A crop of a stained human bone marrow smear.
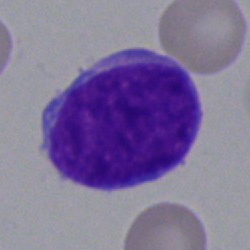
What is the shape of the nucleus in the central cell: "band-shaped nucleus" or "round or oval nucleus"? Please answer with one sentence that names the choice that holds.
What the nucleus forms is one compact round or oval mass.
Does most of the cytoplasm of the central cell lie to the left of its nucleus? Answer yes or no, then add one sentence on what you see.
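Yes. The cytoplasm is a very thin rim, widest along the upper left edge.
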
